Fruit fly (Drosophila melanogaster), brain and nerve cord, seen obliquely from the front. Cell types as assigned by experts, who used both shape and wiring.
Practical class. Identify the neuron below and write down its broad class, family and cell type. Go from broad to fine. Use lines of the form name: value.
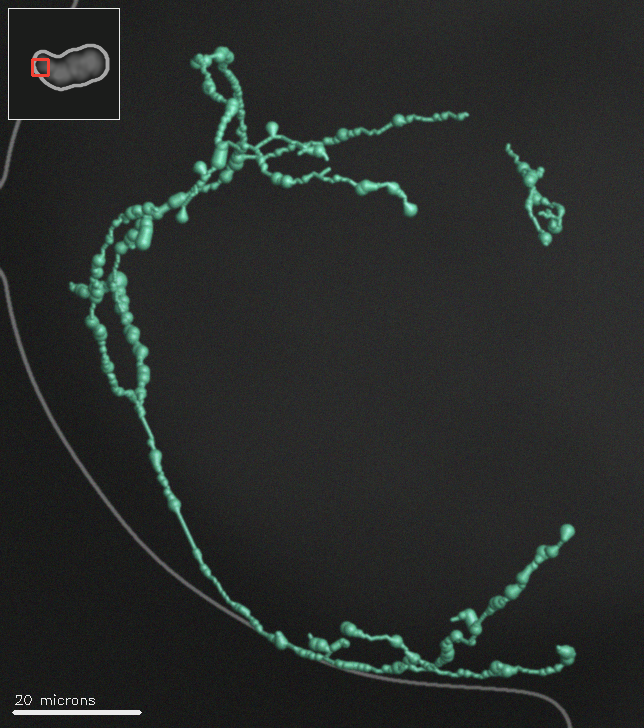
broad class: sensory neuron entering the nerve cord
family: class mechanosensory proprioceptive
cell type: SNpp45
